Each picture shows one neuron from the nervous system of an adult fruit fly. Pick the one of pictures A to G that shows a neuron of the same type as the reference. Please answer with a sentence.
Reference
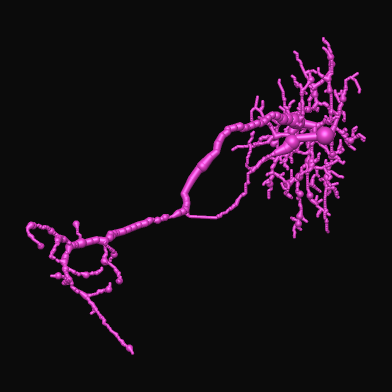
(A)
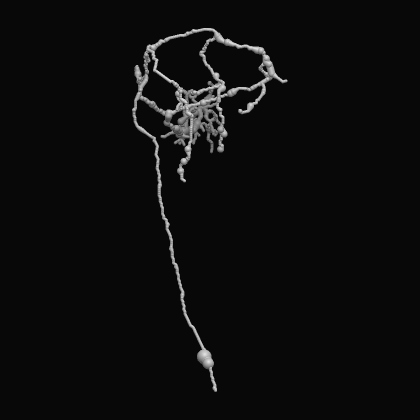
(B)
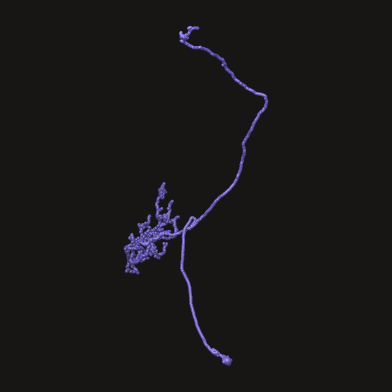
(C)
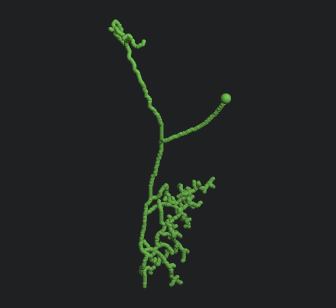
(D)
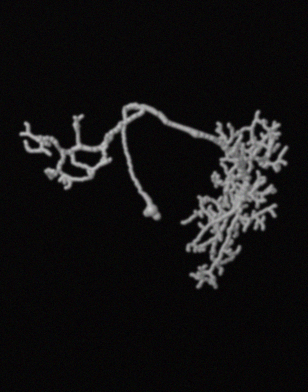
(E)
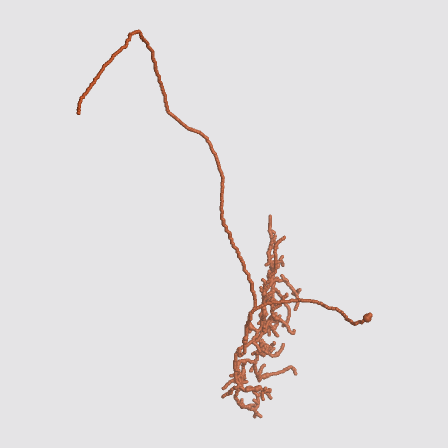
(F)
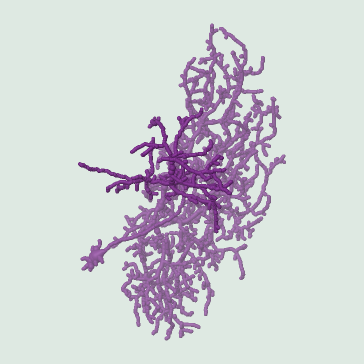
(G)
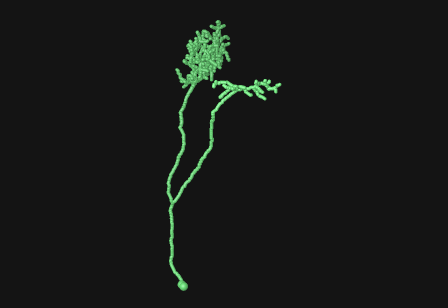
Picture D is of the same cell type.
